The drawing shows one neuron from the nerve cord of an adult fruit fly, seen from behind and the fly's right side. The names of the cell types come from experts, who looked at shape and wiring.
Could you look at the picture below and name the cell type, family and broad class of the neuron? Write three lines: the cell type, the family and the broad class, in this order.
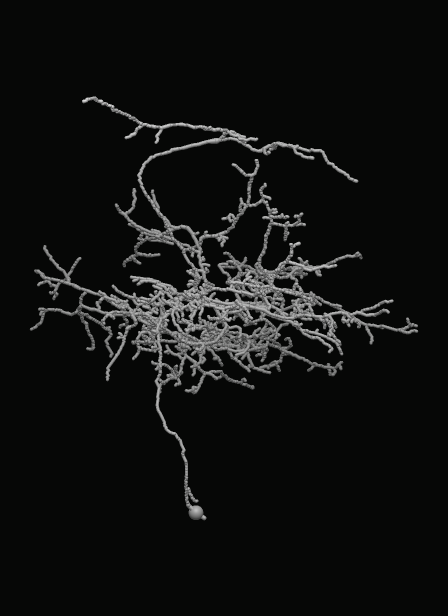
IN06B019
hemilineage 06B
nerve-cord intrinsic neuron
